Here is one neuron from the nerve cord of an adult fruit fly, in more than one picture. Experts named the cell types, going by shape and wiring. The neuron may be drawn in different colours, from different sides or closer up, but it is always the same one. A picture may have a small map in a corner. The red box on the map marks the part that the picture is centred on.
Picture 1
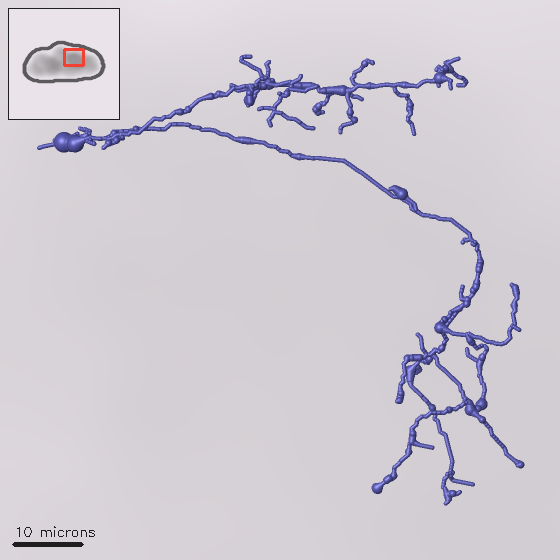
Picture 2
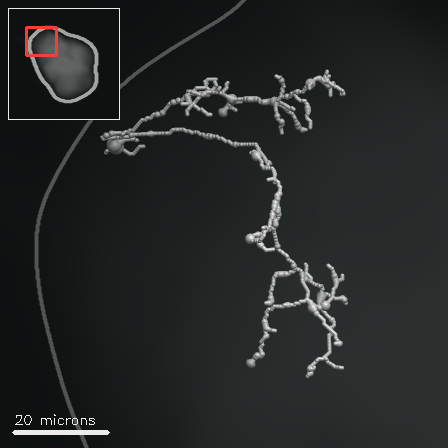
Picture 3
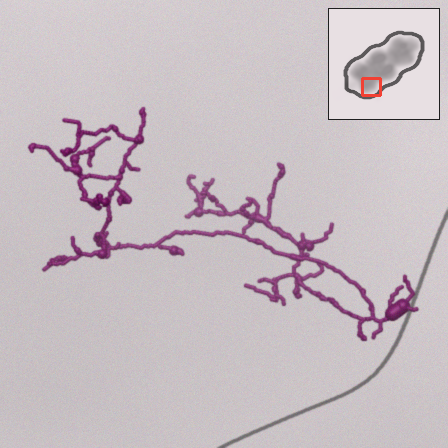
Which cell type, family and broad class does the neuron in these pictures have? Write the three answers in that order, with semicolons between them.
IN20A.22A092; hemilineage 20A.22A; nerve-cord intrinsic neuron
